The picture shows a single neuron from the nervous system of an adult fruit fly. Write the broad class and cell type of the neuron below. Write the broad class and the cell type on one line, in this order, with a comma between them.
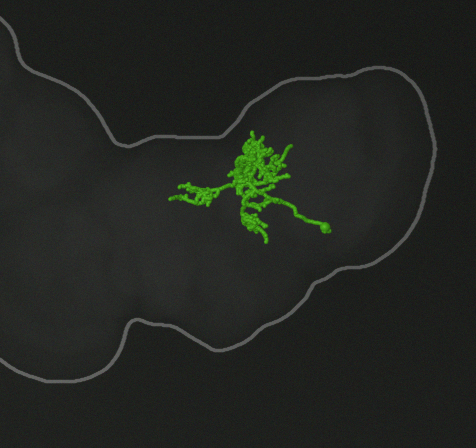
central-brain intrinsic neuron, IB007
